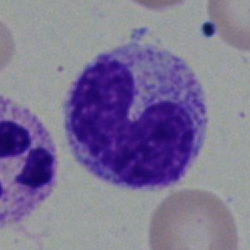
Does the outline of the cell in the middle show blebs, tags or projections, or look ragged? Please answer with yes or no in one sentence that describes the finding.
No, the cell's outline is smooth, without projections.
